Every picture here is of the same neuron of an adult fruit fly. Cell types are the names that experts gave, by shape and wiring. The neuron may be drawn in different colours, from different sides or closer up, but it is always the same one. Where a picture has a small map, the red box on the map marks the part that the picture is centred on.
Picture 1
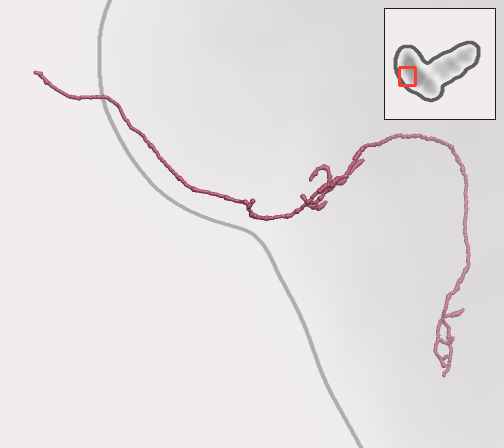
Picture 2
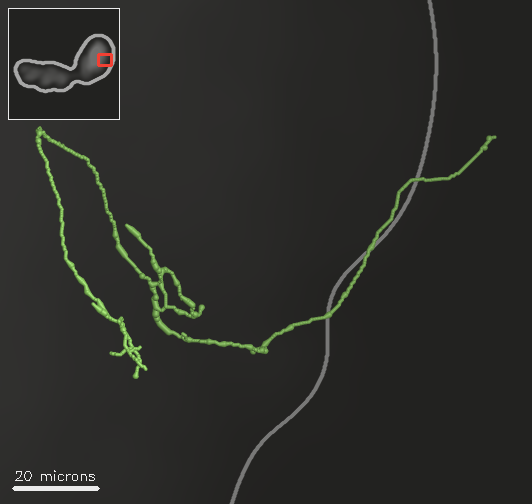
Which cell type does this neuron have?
ORN_VM6v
